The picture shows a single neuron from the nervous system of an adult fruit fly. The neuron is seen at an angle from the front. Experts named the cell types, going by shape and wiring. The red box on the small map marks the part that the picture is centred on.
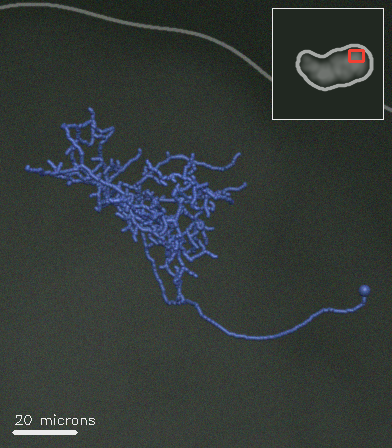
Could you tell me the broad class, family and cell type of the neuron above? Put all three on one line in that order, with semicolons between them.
central-brain intrinsic neuron; hemilineage LHa3; LHAV3g1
